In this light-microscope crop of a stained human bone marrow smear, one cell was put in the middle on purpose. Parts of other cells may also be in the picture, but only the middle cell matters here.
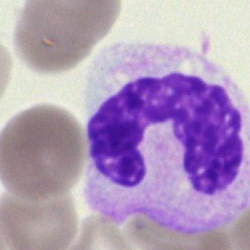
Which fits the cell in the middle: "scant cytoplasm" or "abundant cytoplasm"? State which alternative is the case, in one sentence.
The cell's cytoplasm around its nucleus is ample.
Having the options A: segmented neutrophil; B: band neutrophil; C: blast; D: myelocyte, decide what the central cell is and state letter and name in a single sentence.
Option B holds up: the cell in the middle is a band neutrophil.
